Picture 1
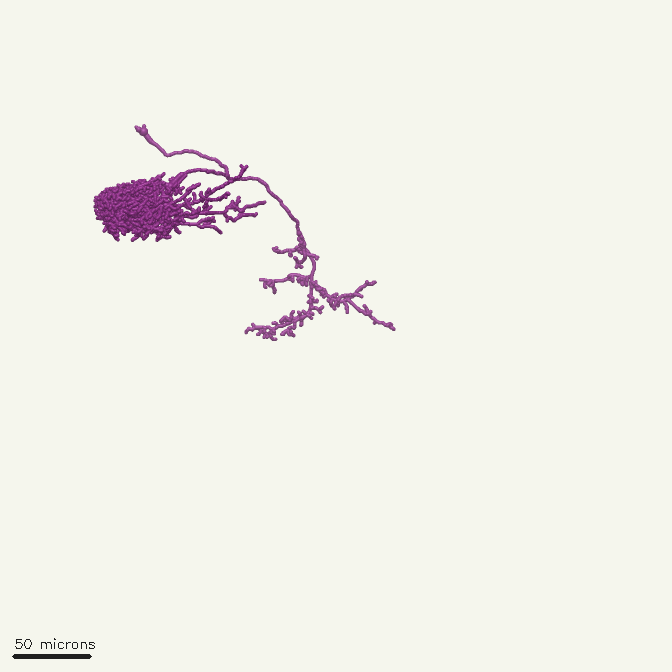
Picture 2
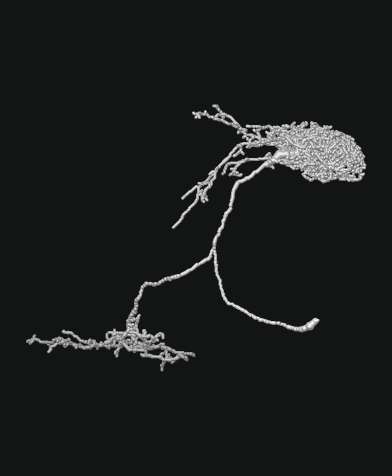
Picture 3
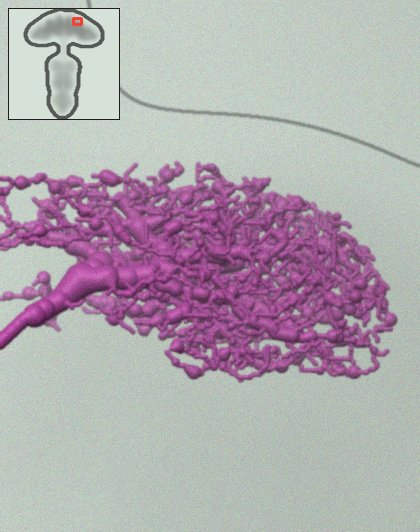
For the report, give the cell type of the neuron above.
AOTU063_b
